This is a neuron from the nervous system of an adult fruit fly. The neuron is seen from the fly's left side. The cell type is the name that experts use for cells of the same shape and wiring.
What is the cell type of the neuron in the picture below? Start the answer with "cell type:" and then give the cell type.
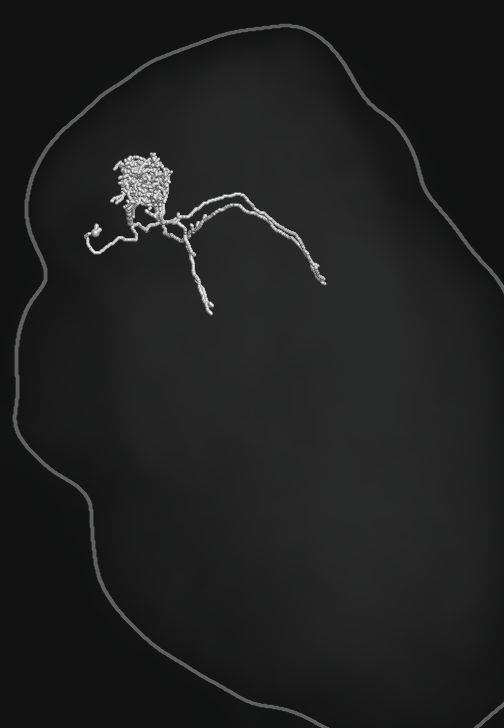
cell type: AOTU008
